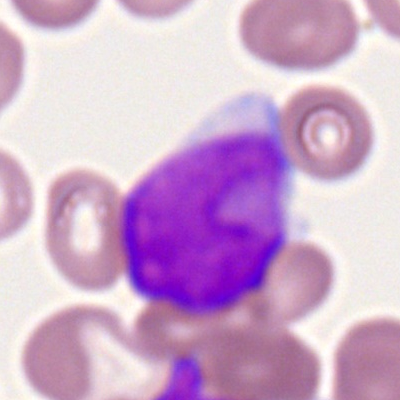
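Myeloblast at the centre of a stained human blood smear. Its outline is angular and irregular rather than round, and the nucleus fills most of the cell. The chromatin stains dark purple, broken by a few paler patches, and no granules are seen in the cytoplasm.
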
